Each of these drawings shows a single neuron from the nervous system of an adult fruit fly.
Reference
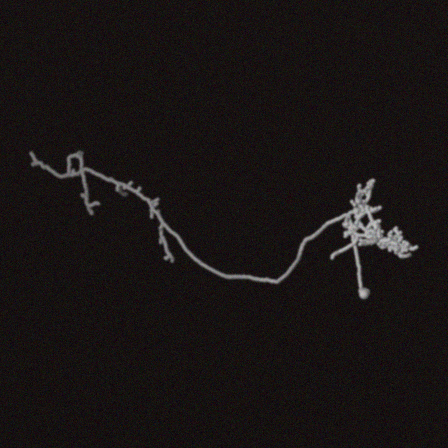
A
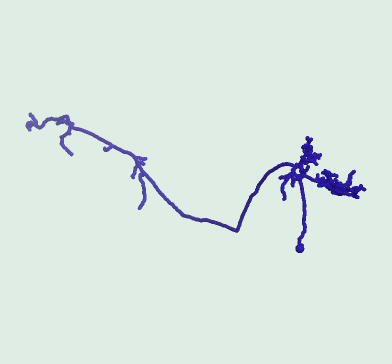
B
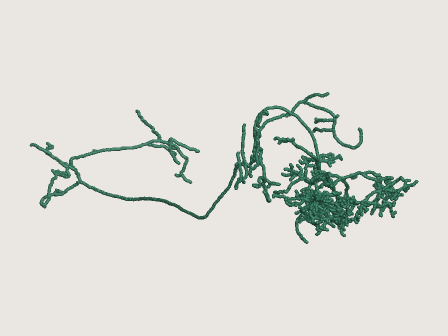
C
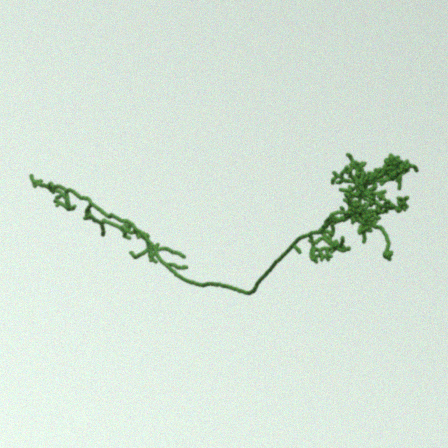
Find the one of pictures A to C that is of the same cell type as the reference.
A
